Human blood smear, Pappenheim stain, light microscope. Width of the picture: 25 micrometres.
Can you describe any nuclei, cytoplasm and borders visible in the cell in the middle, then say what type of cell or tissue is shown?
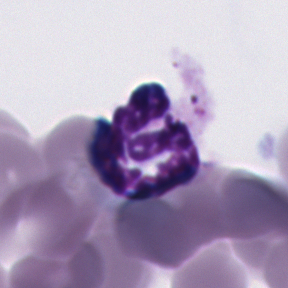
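Between the nuclear lobes, at the centre of the cell, lies a pale, unstained space. The chromatin is dense and dark purple; very little cytoplasm shows around the nucleus. The left edge of the cell stains a darker blue-purple than the rest. What is shown is a segmented neutrophil.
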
